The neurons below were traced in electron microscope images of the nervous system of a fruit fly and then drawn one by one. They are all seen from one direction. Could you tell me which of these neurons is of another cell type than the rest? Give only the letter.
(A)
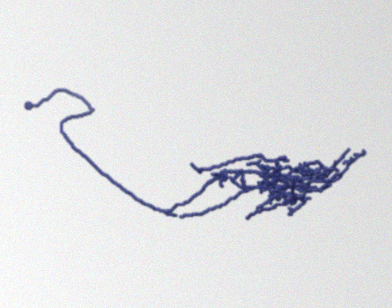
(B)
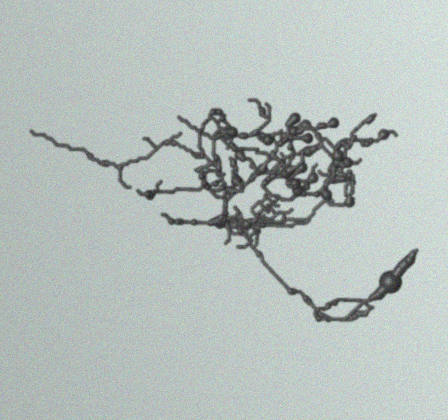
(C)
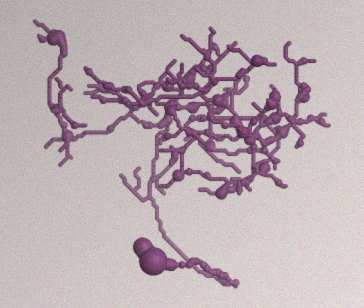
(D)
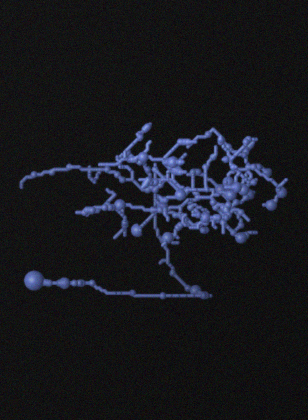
A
